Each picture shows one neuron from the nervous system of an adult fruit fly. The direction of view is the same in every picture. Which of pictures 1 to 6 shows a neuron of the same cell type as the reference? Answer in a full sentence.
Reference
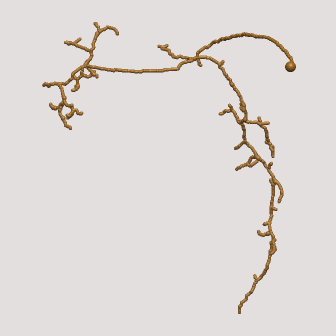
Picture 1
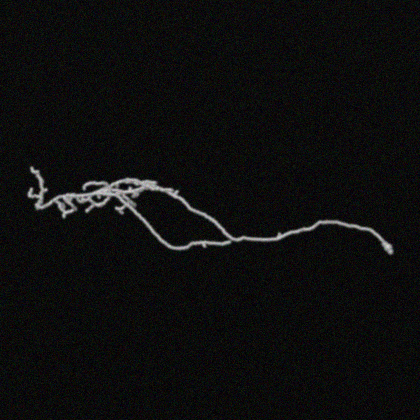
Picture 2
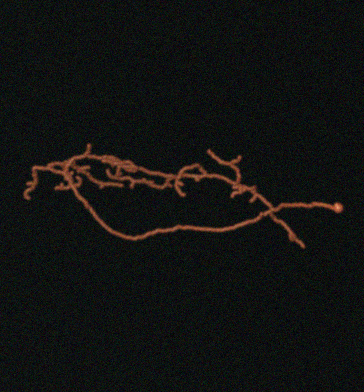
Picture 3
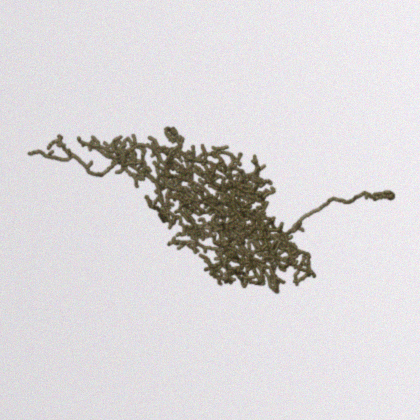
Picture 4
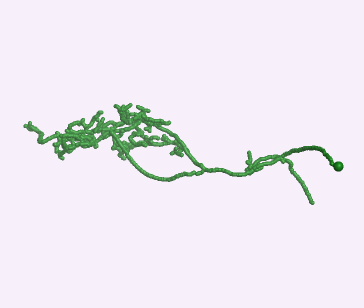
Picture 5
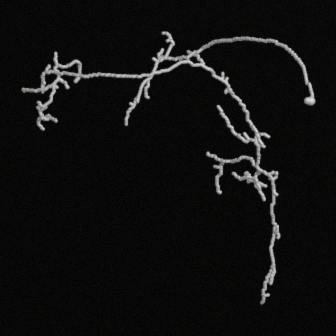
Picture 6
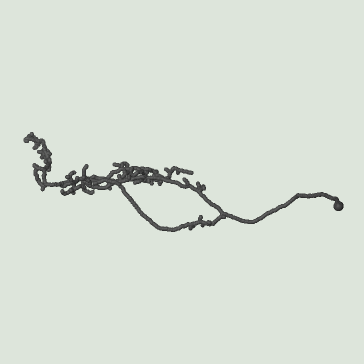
Picture 5 shows a neuron of the same cell type.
